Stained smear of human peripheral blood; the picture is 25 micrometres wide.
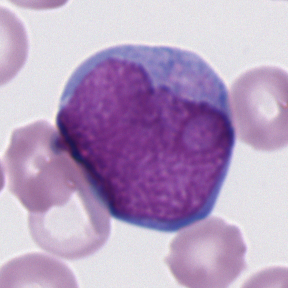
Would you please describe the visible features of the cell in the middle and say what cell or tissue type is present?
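Look first at the nucleus: it is about 15 micrometres across, with a notch in its upper border. In its right part you can make out one pale, round nucleolus. Now follow the blue cytoplasm; it is widest above the nucleus and only a thin rim everywhere else. This cell is a myeloblast.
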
